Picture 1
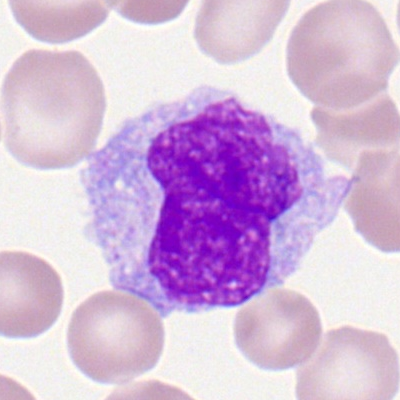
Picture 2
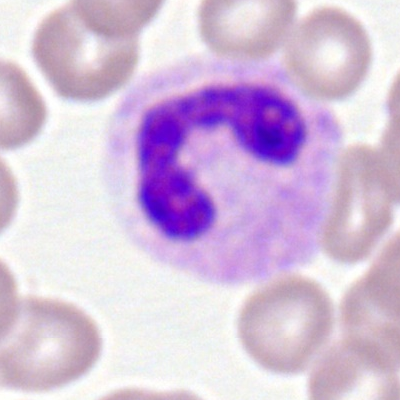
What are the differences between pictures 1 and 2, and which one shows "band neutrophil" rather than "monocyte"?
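The monocyte is in picture 1, and the band neutrophil is in picture 2. Their outlines differ: the monocyte's is irregular, with a slightly ruffled edge and a small pointed projection extending from the right, while the band neutrophil's is roughly round. The chromatin differs as well, being deep purple broken by scattered small paler spots in the monocyte, and dark purple and coarsely clumped in the band neutrophil.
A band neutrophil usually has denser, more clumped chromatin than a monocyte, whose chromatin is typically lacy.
In colour, the monocyte's cytoplasm is pale greyish blue, whereas the band neutrophil's is abundant and pale pinkish-lilac.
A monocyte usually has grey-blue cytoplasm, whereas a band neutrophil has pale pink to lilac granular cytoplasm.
The monocyte's cytoplasm also holds a few small clear vacuoles.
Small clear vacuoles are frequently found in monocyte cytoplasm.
In the band neutrophil, no nucleoli can be seen in the nucleus. One feature is shared: the cytoplasm of both cells holds fine, faint lilac granules.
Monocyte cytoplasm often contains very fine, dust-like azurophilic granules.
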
